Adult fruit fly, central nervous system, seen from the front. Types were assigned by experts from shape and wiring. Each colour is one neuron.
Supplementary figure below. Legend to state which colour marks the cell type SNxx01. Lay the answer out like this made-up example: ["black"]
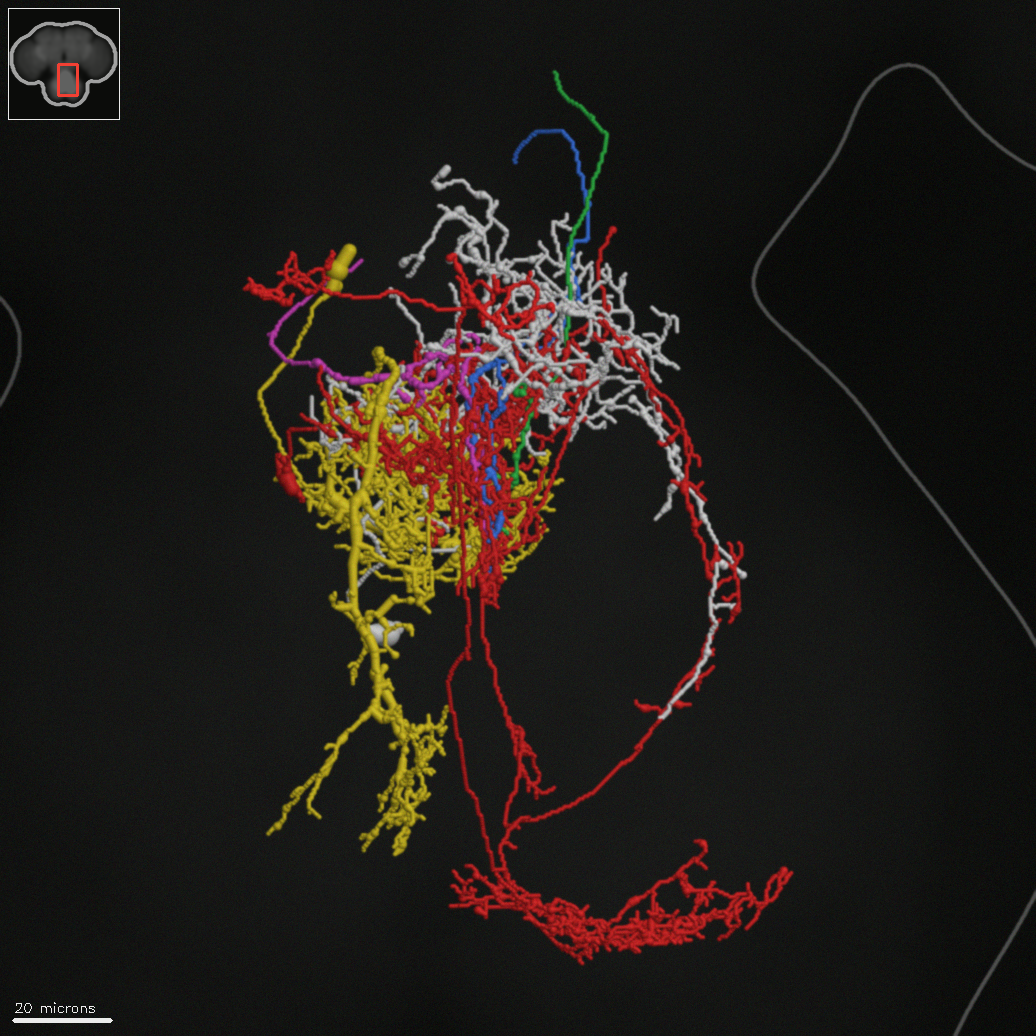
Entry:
["magenta"]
